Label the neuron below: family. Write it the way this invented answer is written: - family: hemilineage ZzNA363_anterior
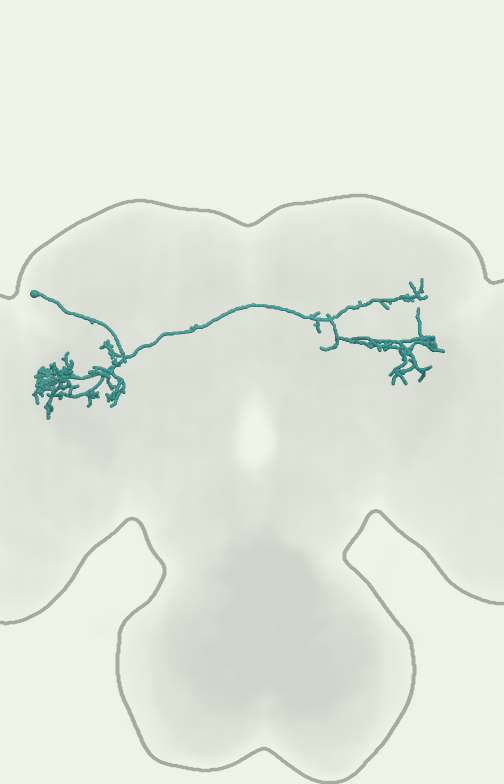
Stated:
- family: hemilineage LHl2_ventral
